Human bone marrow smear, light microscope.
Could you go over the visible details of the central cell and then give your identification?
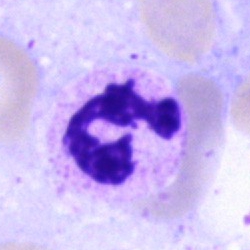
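Nucleus: thick curved band wrapped around a pale central patch of cytoplasm. Chromatin dark purple, densely clumped. Cytoplasm pale pink, surrounding the nucleus on all sides. Fine pinkish-violet granules scattered throughout the cytoplasm. Cell: segmented neutrophil.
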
